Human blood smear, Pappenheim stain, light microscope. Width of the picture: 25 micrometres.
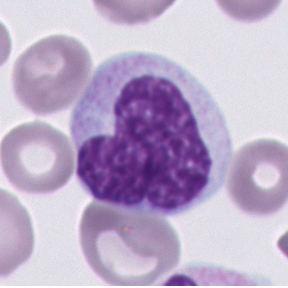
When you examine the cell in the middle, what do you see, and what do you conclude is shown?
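Smooth, roundish outline here, no projections off the surface. The nucleus sits low in the cell, so the widest band of cytoplasm is above it. That cytoplasm has fine, faint lilac granules and no vacuoles. This one's a band neutrophil.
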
